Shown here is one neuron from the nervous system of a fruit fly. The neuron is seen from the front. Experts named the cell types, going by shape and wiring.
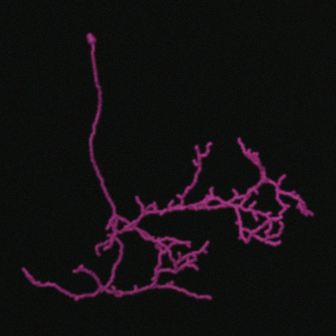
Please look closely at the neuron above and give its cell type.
CL231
